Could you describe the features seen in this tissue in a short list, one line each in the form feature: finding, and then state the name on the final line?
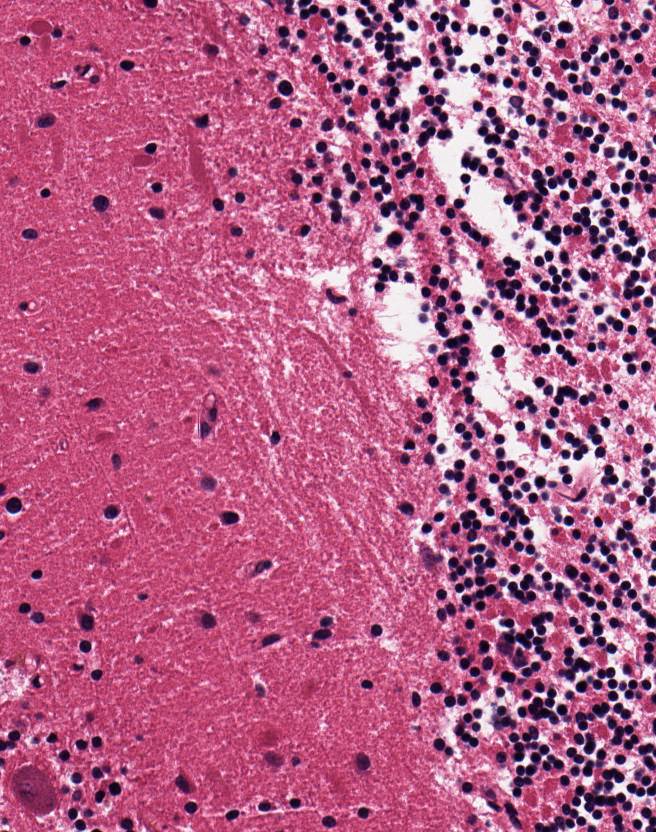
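Layout: fibrillary zone on the left, densely nucleated zone on the right
Left zone: pale pink, sparsely nucleated, fibrillary
Right zone nuclei: crowded, small, round, dark, very little visible cytoplasm
Large cell: a single body with abundant pink cytoplasm, bottom left corner
Islands: small, pink, eosinophilic, between the packed dark nuclei on the right
Name: cerebellum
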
